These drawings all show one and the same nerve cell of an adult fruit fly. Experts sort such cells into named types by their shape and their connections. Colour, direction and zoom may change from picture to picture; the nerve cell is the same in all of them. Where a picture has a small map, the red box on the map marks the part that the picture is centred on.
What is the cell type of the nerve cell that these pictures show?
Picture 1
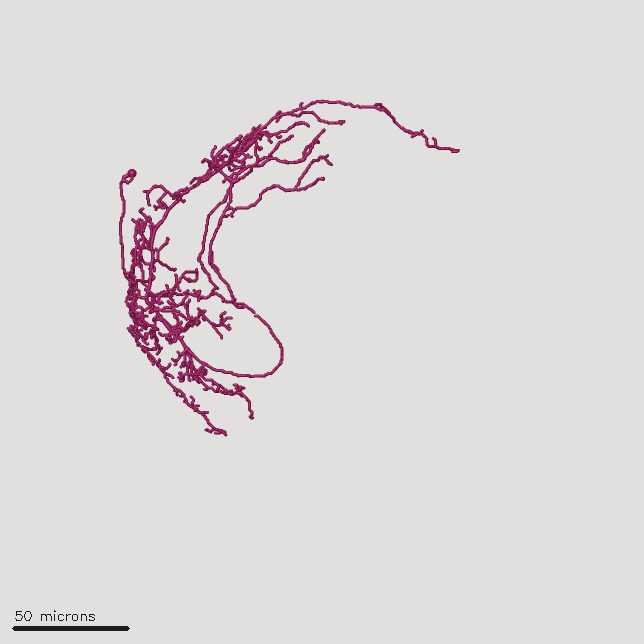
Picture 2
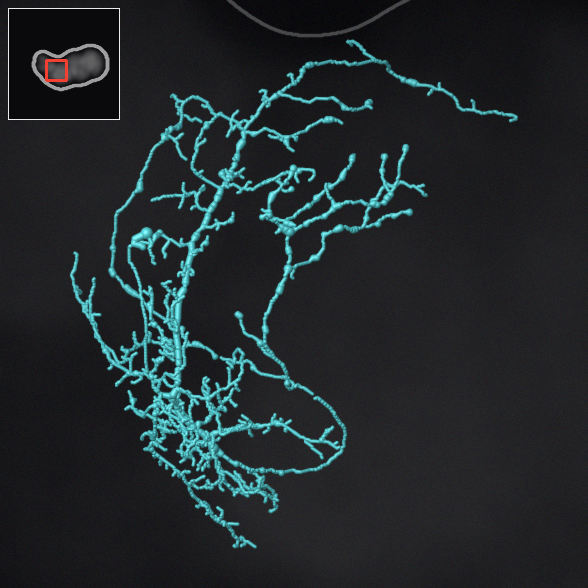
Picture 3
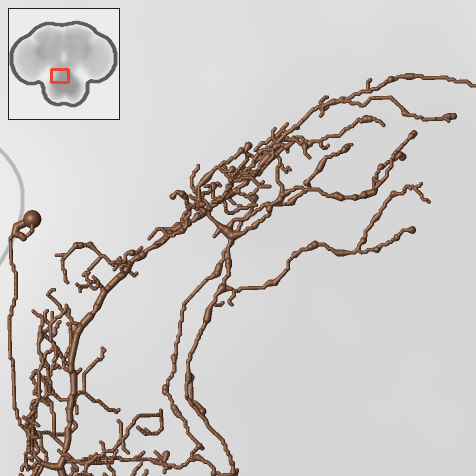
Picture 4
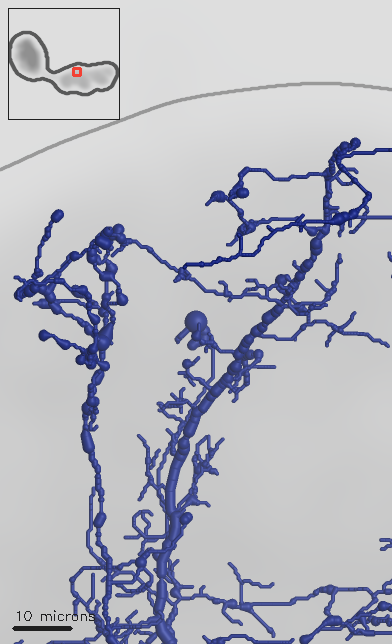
IN17A045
